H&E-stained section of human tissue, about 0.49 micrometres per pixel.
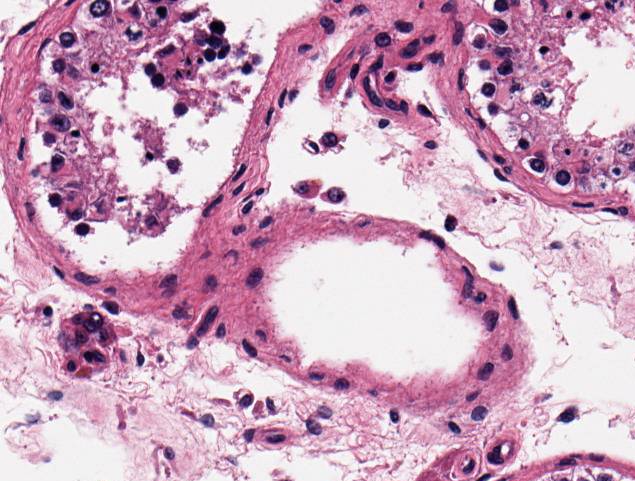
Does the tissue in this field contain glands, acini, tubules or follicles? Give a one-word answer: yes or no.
Yes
